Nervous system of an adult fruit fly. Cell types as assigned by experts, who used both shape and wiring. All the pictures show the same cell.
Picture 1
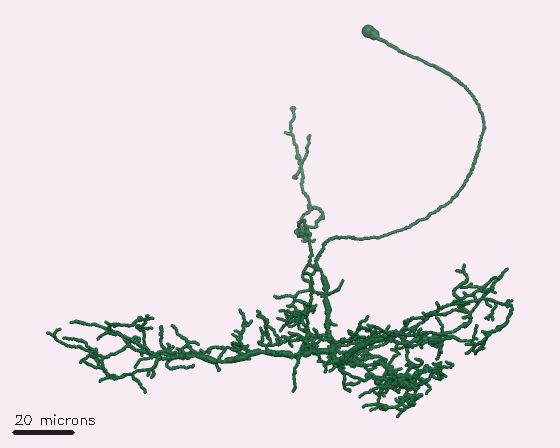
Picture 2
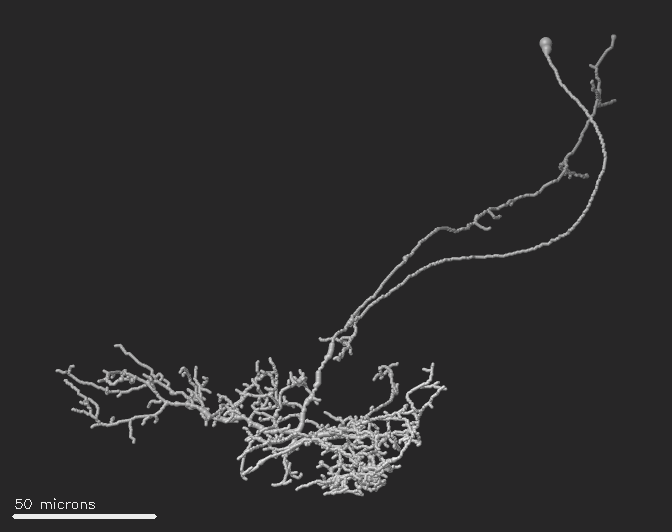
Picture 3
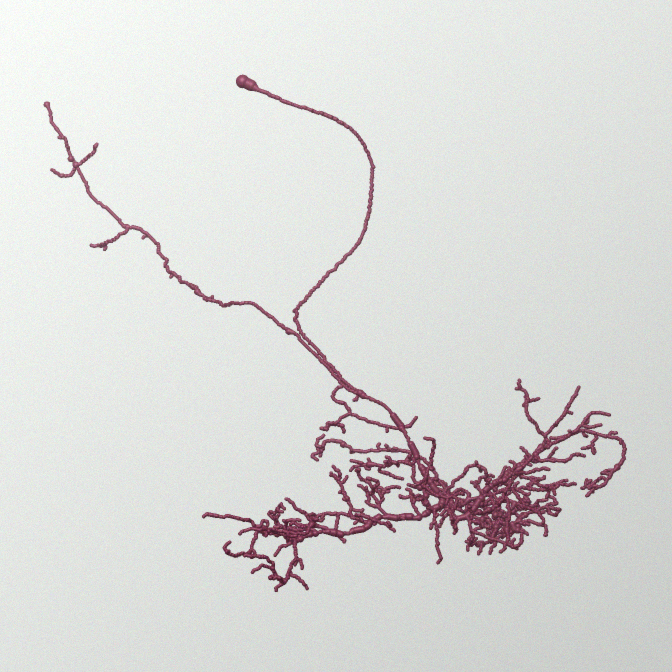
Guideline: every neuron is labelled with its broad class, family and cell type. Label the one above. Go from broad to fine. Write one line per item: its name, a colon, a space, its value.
broad class: nerve-cord intrinsic neuron
family: hemilineage 11A
cell type: IN11A016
